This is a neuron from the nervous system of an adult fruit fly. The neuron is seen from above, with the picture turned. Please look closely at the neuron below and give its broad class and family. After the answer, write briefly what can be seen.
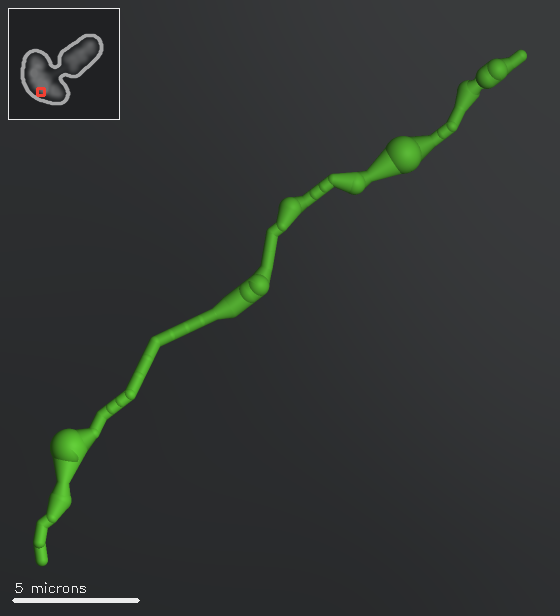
Its broad class is sensory neuron entering the brain. The name of its family is class mechanosensory. The drawing shows no cell body. From top to bottom in the picture it spans about 20 microns. There are a dozen or fewer branch ends.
